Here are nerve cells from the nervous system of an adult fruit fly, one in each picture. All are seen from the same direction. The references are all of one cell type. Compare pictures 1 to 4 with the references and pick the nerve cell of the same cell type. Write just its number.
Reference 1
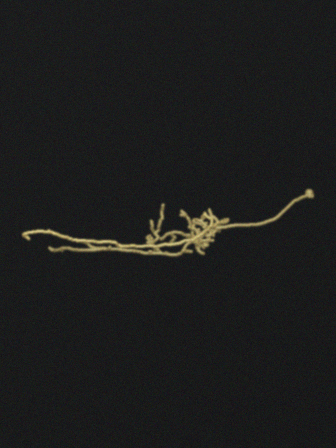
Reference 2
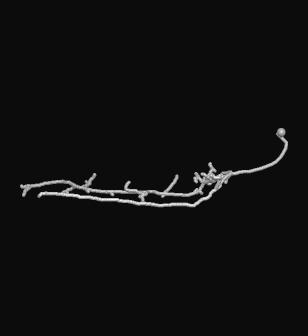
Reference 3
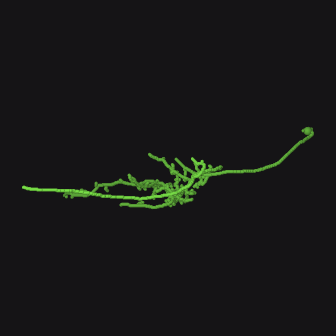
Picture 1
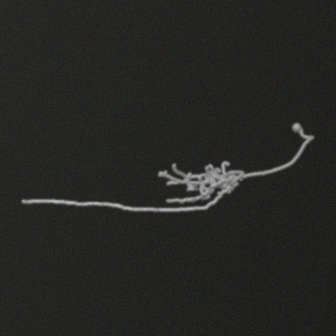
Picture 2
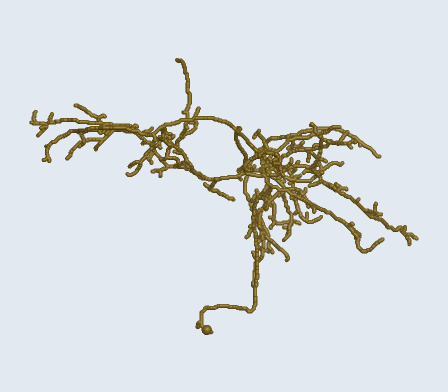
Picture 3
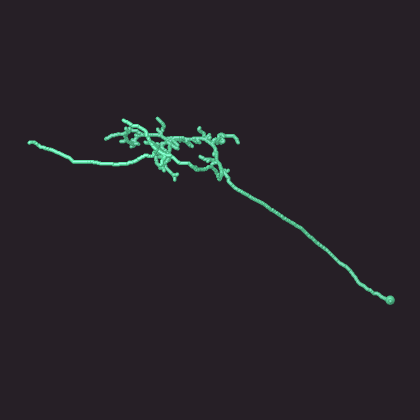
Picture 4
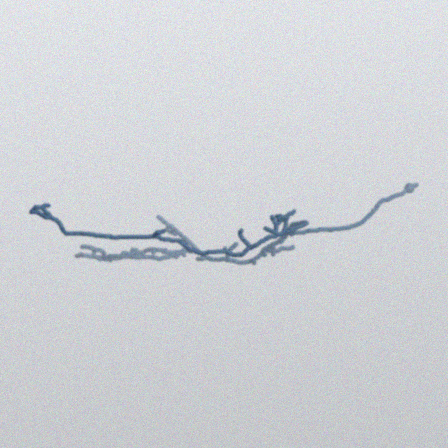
1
